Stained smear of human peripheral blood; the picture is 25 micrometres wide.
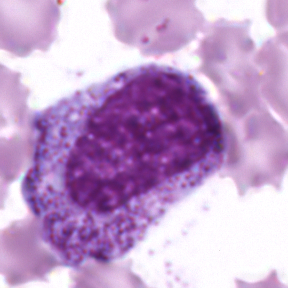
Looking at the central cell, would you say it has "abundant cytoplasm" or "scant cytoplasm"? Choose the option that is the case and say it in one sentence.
The nucleus is surrounded by broad cytoplasm.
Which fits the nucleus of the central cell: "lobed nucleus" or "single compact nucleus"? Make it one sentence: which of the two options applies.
The cell's nucleus is compact, undivided and round, oval or kidney-shaped.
